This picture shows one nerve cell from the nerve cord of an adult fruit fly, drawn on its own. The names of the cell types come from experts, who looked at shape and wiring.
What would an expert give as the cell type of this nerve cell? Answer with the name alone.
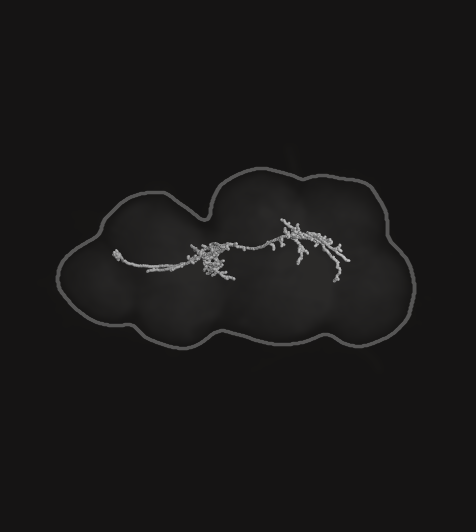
IN09A019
